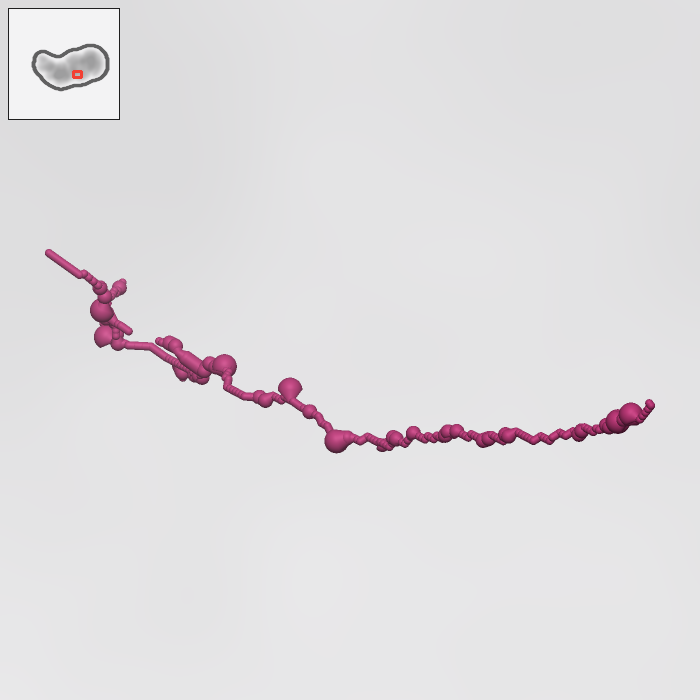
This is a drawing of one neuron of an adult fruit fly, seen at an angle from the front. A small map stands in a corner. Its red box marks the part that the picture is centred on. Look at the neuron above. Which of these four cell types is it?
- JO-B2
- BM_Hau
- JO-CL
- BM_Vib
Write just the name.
JO-B2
